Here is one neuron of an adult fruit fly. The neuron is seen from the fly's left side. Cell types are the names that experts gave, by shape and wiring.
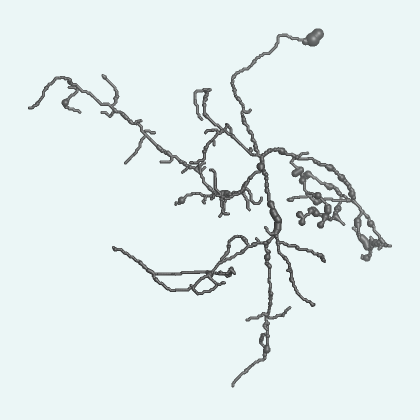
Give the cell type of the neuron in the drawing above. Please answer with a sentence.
The cell type is IN19A108.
